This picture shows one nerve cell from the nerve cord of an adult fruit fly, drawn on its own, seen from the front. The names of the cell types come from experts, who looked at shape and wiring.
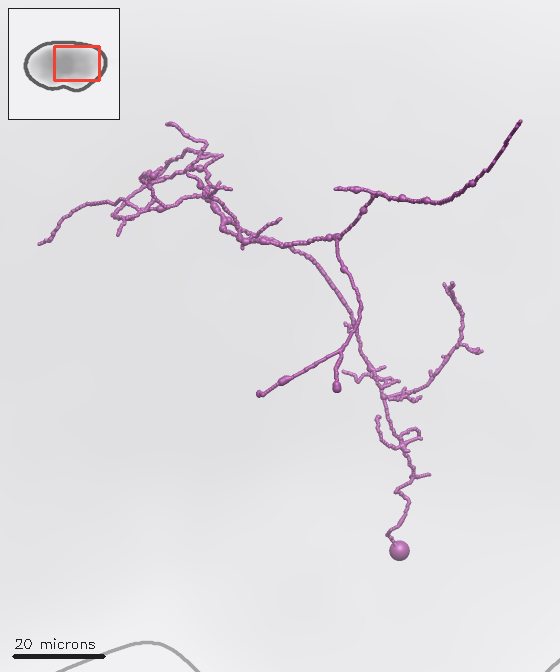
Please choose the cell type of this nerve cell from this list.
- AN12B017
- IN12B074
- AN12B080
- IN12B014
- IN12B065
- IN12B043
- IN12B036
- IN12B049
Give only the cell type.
AN12B080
